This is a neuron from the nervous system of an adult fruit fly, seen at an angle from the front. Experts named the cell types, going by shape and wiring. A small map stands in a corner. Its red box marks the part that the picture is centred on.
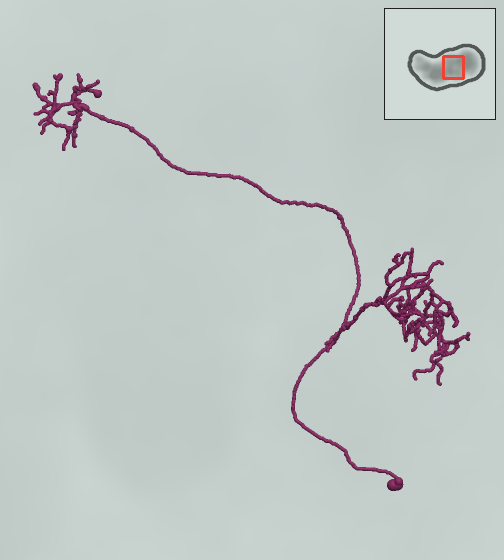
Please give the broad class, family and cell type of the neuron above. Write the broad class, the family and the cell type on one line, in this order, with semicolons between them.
central-brain intrinsic neuron; hemilineage ALv1; M_vPNml72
